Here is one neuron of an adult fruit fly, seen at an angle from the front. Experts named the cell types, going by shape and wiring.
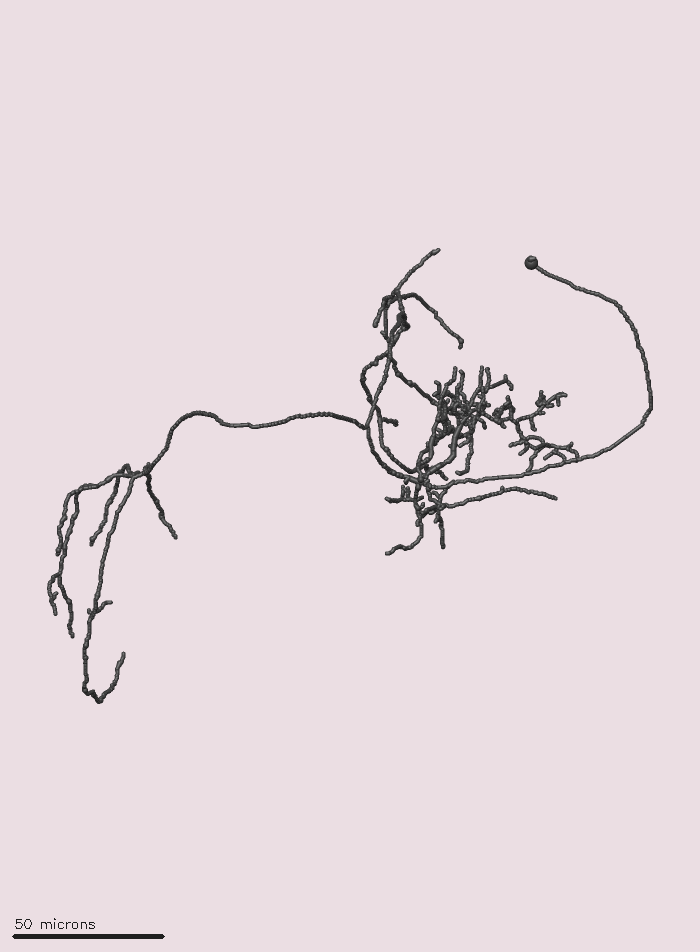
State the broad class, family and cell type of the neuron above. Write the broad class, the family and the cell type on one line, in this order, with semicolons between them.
nerve-cord intrinsic neuron; hemilineage 18B; IN18B046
